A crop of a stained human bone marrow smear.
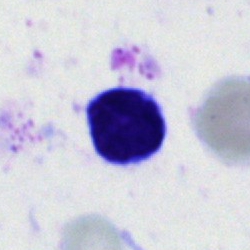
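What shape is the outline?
Roughly round, I'd say, and the edge looks smooth with no projections.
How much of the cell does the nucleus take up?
Nearly all of it; the chromatin stains very dark blue-purple and seems dense throughout.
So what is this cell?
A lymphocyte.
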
